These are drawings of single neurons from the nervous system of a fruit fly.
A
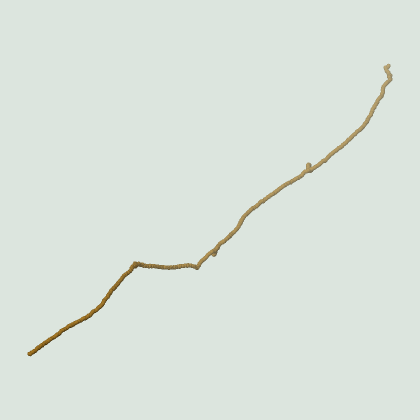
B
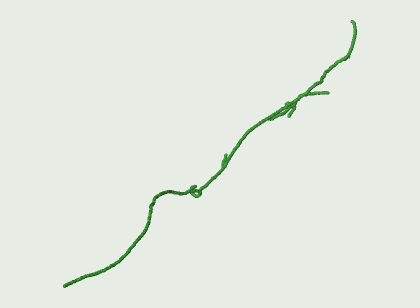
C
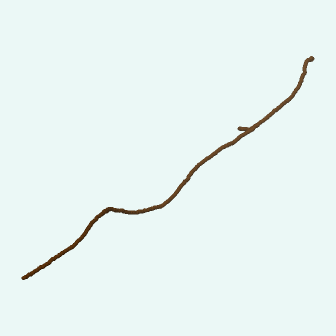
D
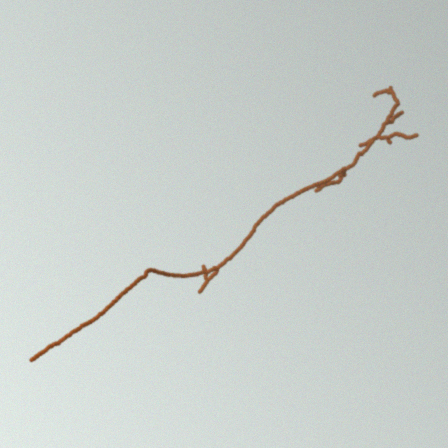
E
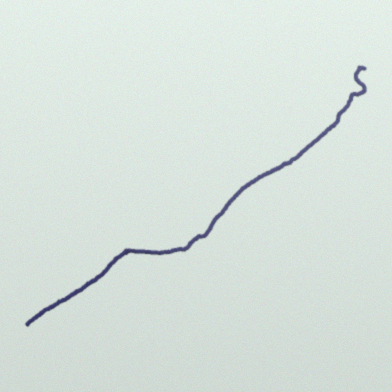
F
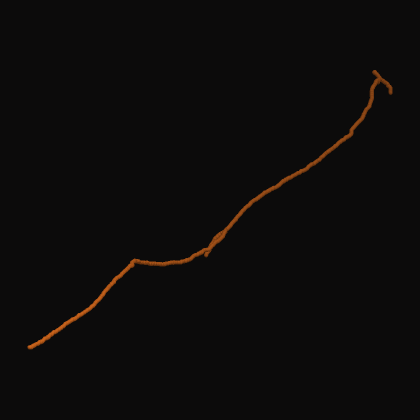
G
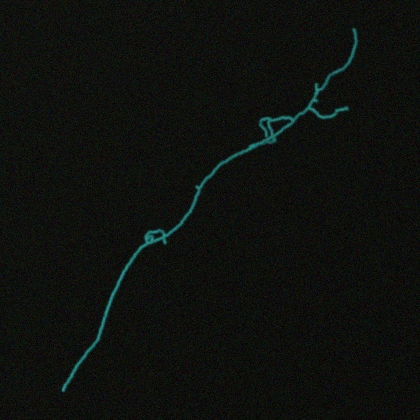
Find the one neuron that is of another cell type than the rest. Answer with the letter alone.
G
